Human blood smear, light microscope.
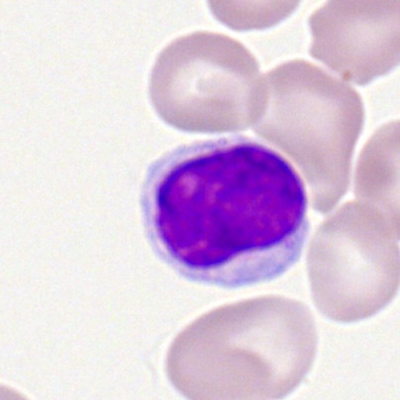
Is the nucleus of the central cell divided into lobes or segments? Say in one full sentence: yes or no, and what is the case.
No, the cell's nucleus forms one compact piece that is round, oval or kidney-shaped.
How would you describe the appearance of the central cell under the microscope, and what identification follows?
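Most of this cell is nucleus, with dark purple, condensed chromatin and a few paler patches. Around it runs a narrow rim of pale blue cytoplasm, broadest below the nucleus. That's a lymphocyte.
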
